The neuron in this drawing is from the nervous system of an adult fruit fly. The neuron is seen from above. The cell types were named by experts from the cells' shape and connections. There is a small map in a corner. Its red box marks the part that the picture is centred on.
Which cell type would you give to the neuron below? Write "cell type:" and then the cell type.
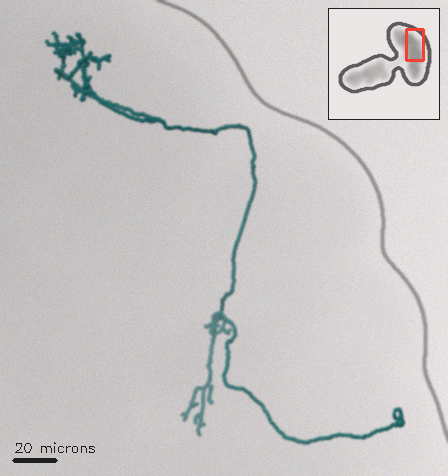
cell type: mAL4E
